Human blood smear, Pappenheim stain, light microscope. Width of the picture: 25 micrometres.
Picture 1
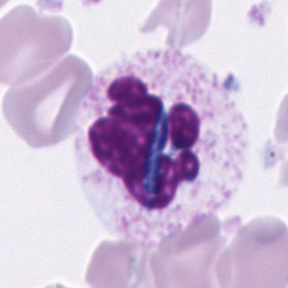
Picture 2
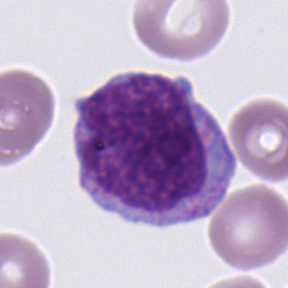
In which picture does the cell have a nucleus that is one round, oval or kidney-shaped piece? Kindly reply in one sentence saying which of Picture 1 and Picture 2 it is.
The cell of picture 2 has its nucleus as one compact round, oval or kidney-shaped mass.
